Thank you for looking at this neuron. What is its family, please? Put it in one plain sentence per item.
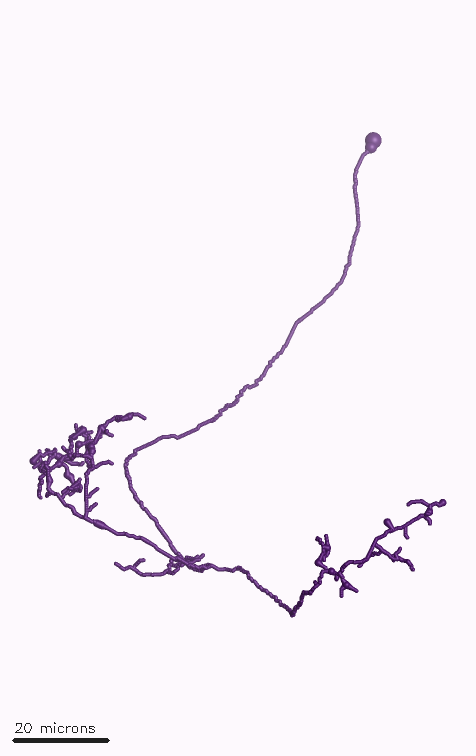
The family is class CX.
